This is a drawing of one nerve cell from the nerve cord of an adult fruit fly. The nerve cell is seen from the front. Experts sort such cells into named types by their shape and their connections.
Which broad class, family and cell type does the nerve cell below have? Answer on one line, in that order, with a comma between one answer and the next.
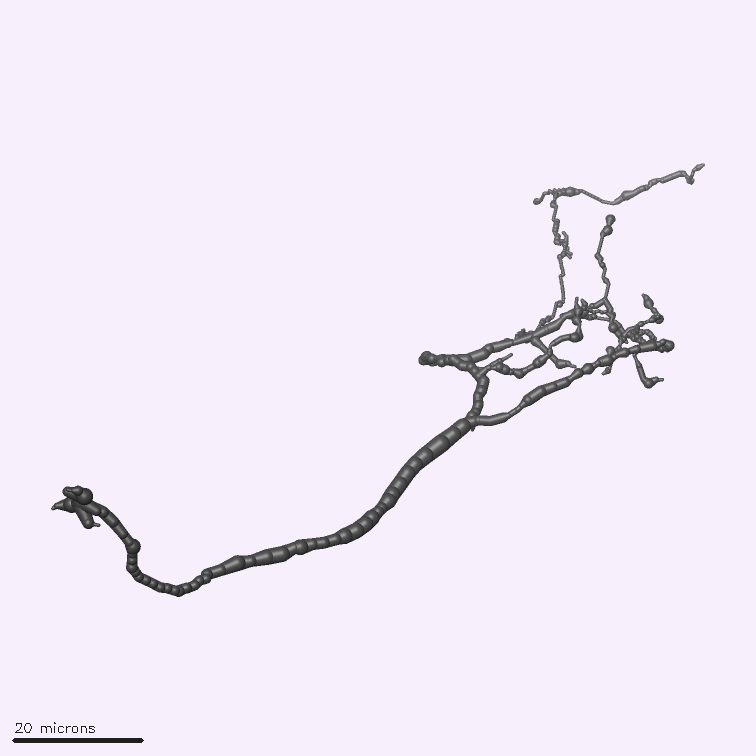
sensory neuron entering the nerve cord, class mechanosensory proprioceptive, SNpp55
